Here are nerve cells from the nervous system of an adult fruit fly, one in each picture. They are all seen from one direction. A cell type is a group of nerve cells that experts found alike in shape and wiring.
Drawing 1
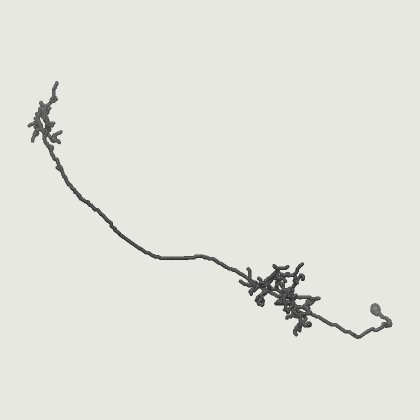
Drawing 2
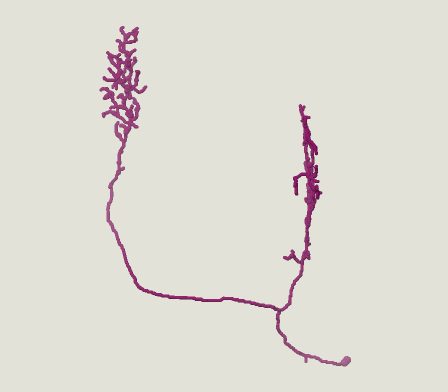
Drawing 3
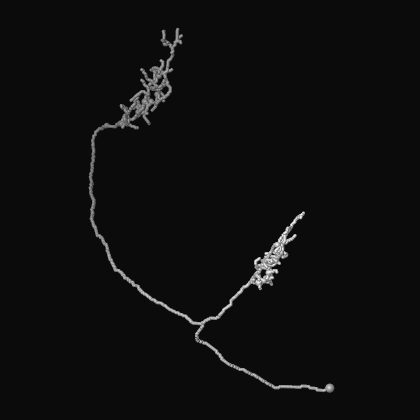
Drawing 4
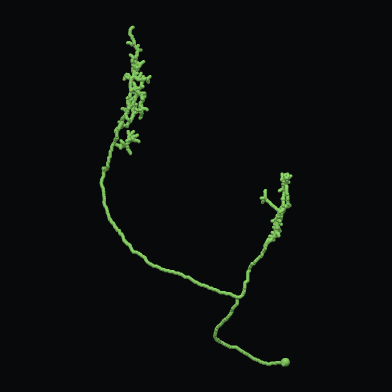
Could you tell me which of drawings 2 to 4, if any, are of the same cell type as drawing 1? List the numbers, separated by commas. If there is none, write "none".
none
